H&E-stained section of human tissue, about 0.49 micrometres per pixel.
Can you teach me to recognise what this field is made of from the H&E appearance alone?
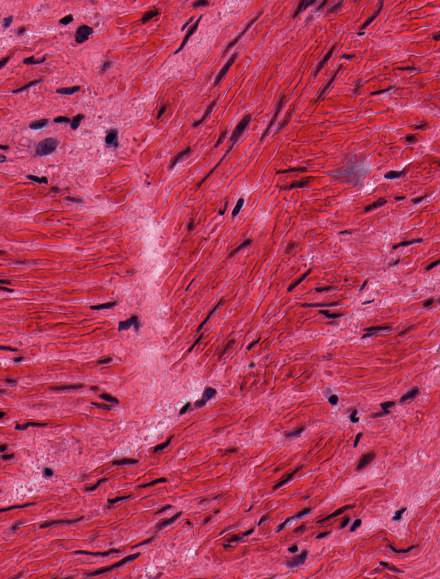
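This field is made up of fibromuscular stroma. Bundles of eosinophilic fibres fill it entirely, running in differing directions, and the fibre cytoplasm stains a deep pink-red. Dark, elongated, cigar-shaped nuclei lie along the length of the fibres, and no epithelium or glands appear anywhere.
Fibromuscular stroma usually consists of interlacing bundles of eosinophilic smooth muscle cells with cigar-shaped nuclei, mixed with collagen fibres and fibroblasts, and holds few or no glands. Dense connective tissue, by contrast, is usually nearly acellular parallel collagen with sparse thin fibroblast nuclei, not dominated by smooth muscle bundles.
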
